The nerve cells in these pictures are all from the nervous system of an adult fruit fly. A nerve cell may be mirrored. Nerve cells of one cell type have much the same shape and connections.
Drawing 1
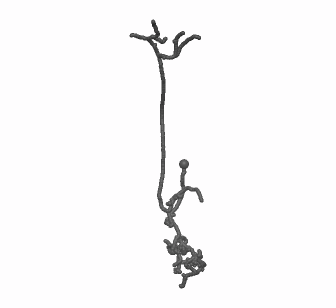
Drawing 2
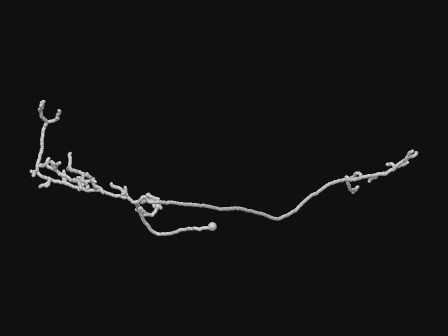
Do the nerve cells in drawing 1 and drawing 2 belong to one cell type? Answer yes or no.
yes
